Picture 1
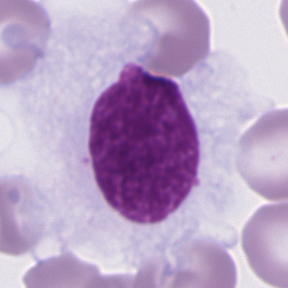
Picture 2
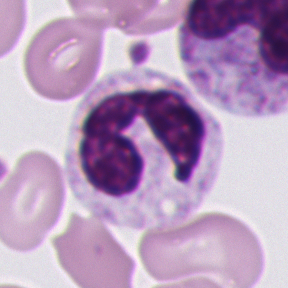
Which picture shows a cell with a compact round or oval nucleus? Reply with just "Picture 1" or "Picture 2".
Picture 1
